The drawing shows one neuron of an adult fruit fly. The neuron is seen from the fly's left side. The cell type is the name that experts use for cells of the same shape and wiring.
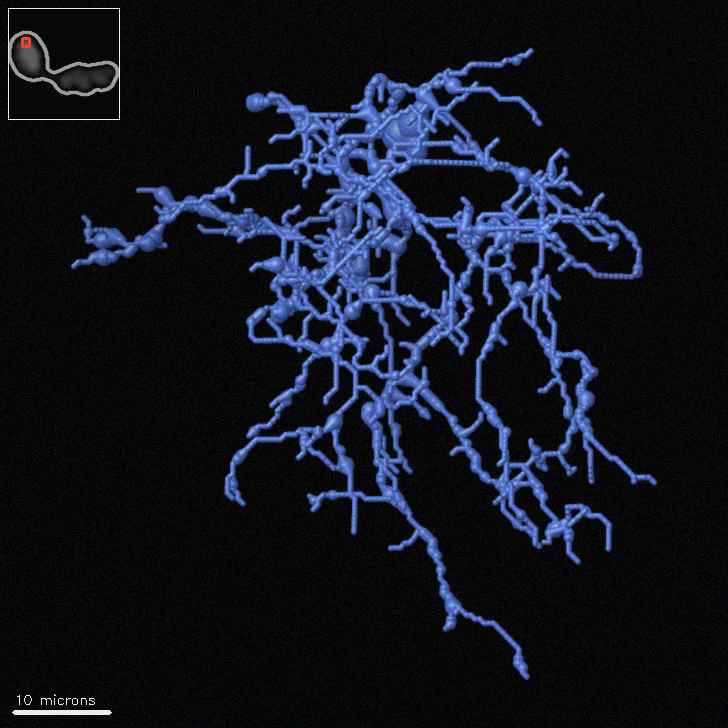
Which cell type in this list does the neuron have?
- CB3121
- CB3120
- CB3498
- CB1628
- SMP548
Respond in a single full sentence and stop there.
The neuron is typed under the name CB1628.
